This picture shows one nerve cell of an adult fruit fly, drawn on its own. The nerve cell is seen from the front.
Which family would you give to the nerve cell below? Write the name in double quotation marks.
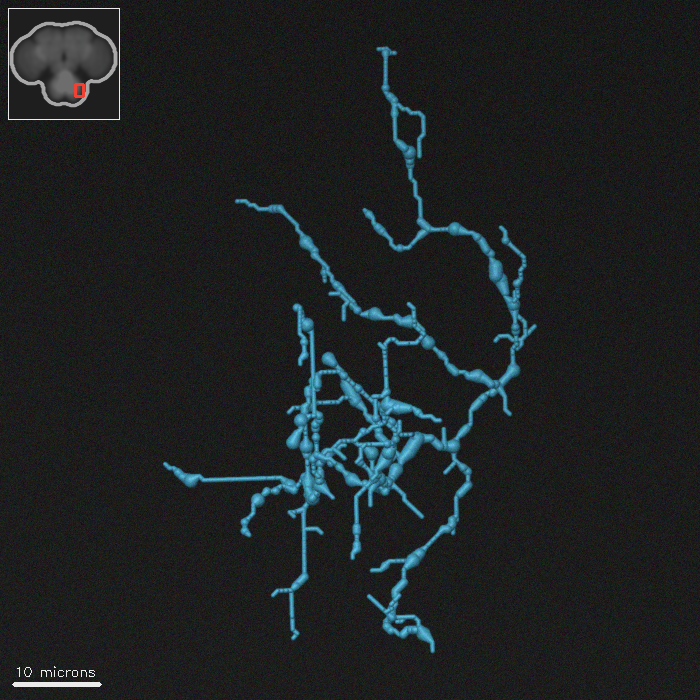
"hemilineage 20A.22A"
